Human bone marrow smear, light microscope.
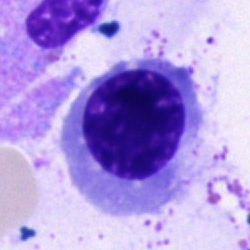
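Erythroblast, the cell in the middle of this stained human bone marrow smear. Its outline is rounded, though a little uneven. The nucleus sits toward the top, so a wider band of cytoplasm lies underneath it. Note the dark purple, clumped chromatin with small paler patches, and the absence of vacuoles in the cytoplasm.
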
